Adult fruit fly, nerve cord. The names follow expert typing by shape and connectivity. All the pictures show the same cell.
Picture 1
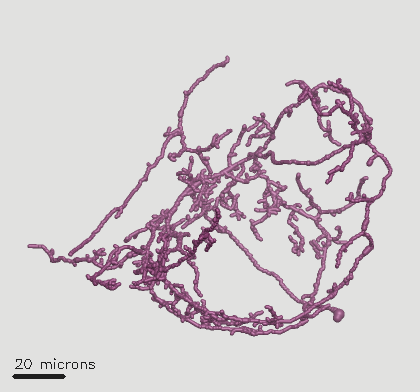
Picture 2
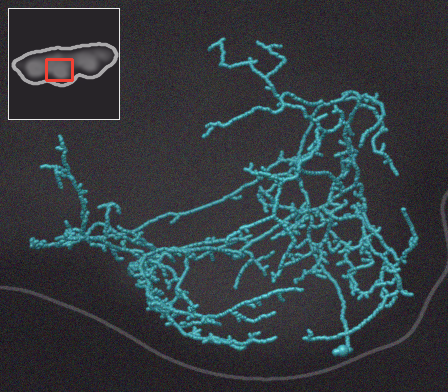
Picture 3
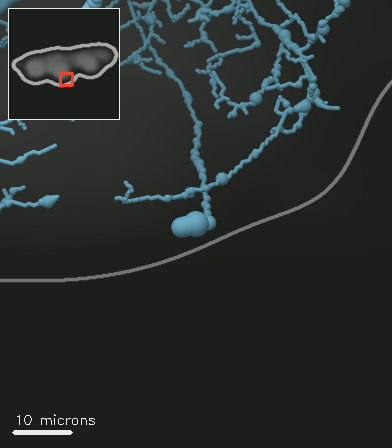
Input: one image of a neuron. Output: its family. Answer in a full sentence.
The family is hemilineage 04B.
